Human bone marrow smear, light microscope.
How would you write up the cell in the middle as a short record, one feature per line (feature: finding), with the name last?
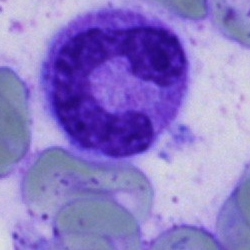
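Outline: round and smooth, note that first
Nucleus: a thick curved band around a paler centre, opening to the right
Chromatin: dark purple, coarsely clumped
Nucleoli: look closely, none are visible
Kind: band neutrophil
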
